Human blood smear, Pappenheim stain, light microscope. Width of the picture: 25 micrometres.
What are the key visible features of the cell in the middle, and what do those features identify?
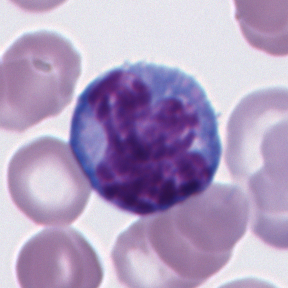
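Roughly round outline, I'd say, and about 14 micrometres across. The nucleus, though, has an irregular, folded outline with several indentations, and I can't make out any nucleoli in it. Along the upper edge there are fine hair-like projections. Putting that together: a monocyte.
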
